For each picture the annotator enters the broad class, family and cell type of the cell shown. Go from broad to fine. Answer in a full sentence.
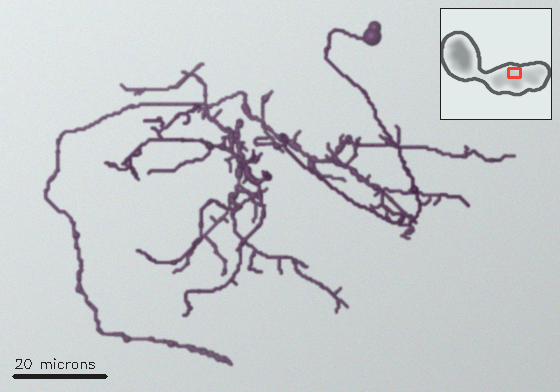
A nerve-cord intrinsic neuron of hemilineage 11B, type IN11B022_b.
